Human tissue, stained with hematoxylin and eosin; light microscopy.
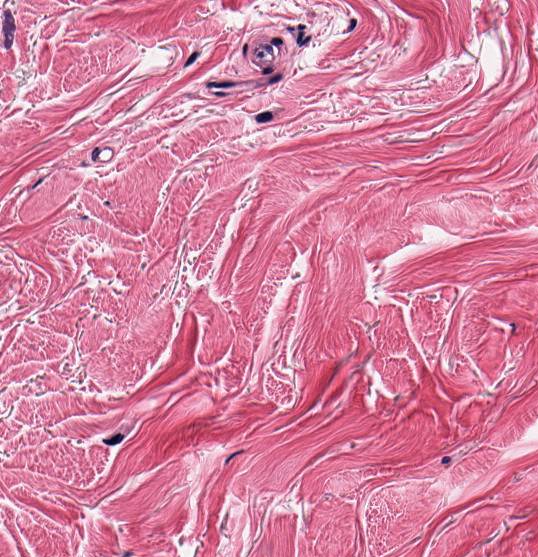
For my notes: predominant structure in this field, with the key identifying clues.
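First, the name: dermis. Check one: thick pink fibre bundles fill the field, interweaving in many directions.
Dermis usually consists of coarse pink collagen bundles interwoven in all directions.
Check two: nuclei are few, small, dark and elongated, scattered between the bundles.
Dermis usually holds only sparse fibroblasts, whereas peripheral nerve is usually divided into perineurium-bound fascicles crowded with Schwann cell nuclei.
Check three: bundles cut lengthwise show fine wavy fibrils along their length. Check four: no fat cells appear anywhere in the field.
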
